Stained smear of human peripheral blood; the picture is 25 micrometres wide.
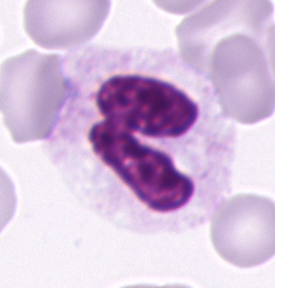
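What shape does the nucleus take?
Two thick limbs of dark purple, coarsely clumped chromatin, joined at the left, with the gap between them opening to the right.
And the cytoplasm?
Plentiful and very pale pink, with fine, faint lilac granules scattered through it.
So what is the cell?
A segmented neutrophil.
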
